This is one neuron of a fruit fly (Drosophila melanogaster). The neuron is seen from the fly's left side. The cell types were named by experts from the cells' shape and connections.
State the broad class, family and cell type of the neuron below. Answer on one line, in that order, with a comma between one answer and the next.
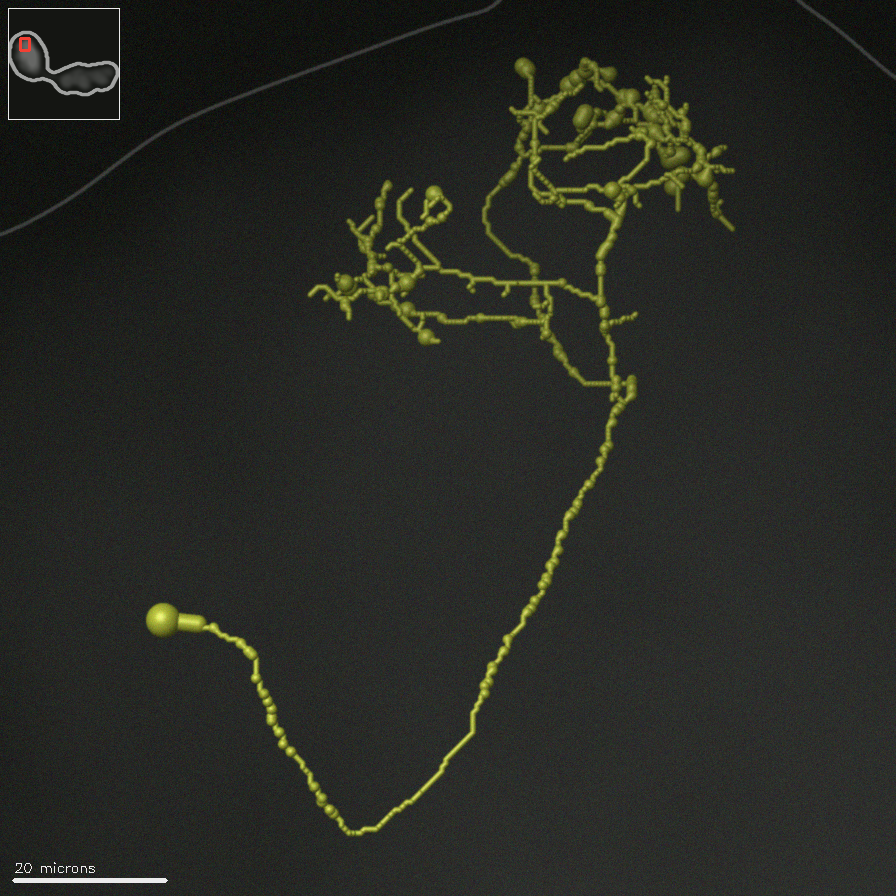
central-brain intrinsic neuron, hemilineage SLPal3_and_SLPal4_dorsal, CB4123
